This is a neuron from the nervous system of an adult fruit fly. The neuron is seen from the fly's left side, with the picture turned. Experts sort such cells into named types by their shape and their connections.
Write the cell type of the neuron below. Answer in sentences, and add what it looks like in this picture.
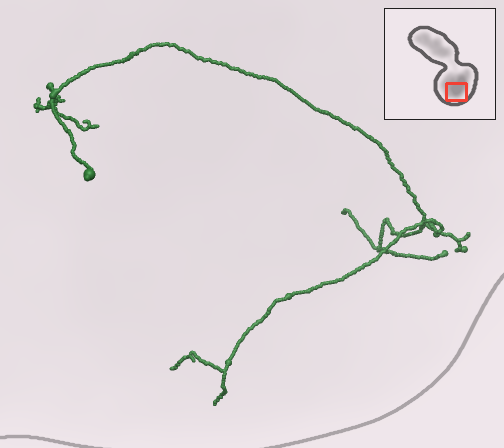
Its cell type is KCab-s. It is a central-brain intrinsic neuron. The cell body is on the left of the picture. As drawn here it is about as wide as it is tall.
